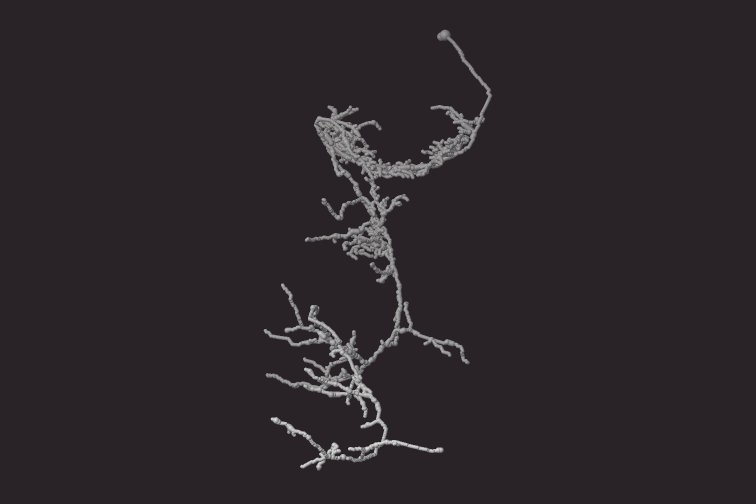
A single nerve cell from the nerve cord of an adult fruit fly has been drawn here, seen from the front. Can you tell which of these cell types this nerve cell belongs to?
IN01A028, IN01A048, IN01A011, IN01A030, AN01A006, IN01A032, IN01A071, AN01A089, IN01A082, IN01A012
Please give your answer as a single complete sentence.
By type, the nerve cell is IN01A048.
